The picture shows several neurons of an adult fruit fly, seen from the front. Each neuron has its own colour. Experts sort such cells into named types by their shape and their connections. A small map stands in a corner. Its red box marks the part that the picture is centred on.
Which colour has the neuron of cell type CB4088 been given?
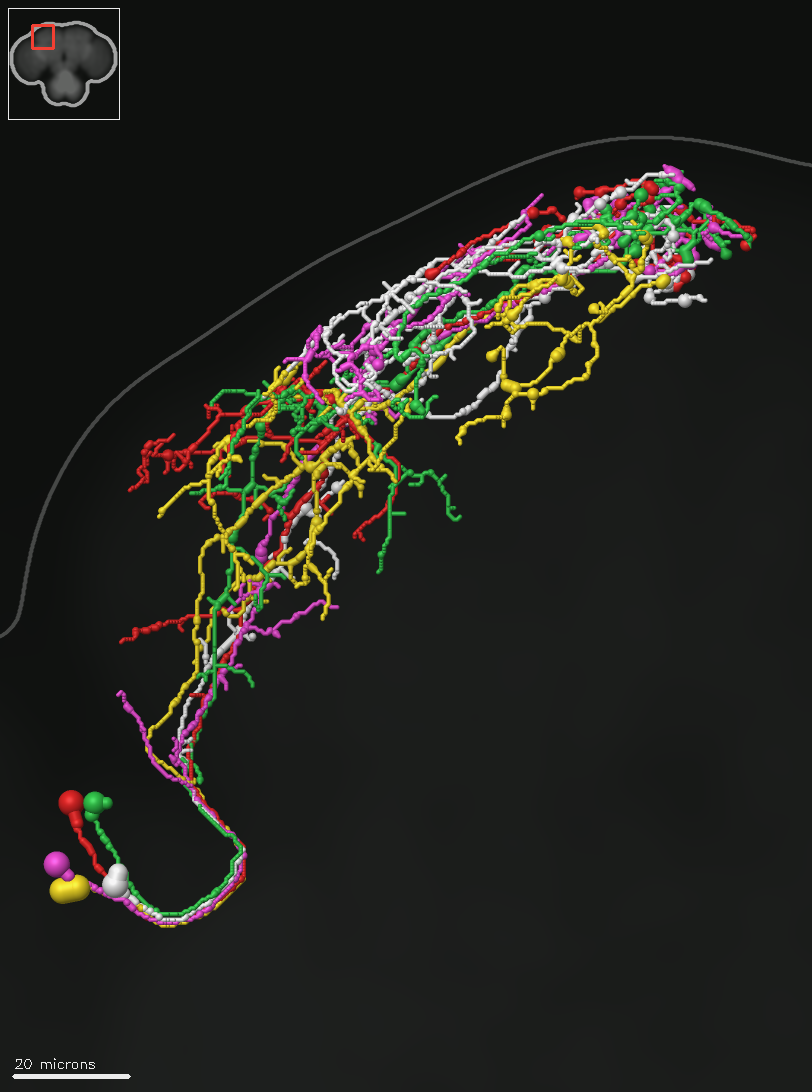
white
